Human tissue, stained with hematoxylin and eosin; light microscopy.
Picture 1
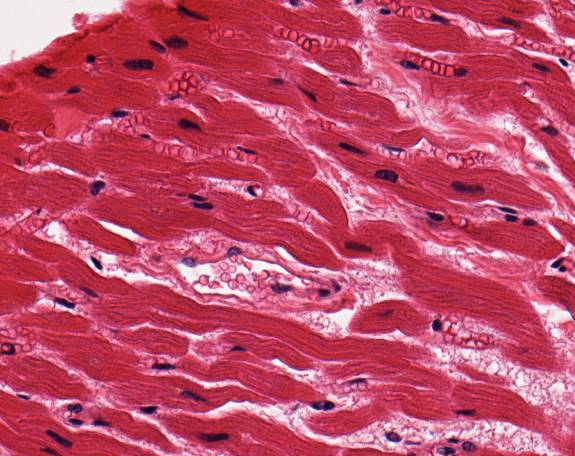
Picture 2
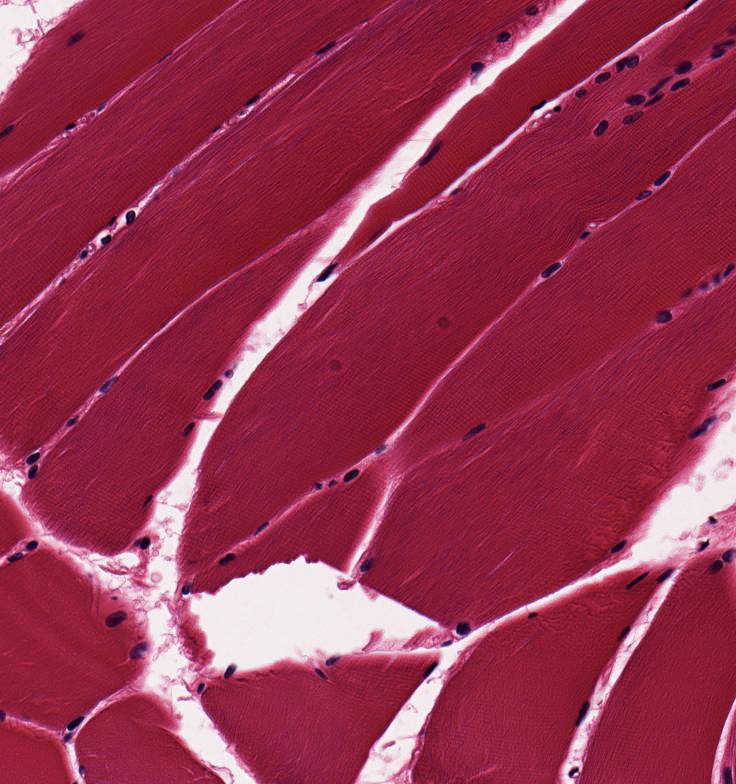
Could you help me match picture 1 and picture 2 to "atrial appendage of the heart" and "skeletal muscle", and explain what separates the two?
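Picture 1: atrial appendage of the heart. Picture 2: skeletal muscle. Picture 1: fibres branch and join neighbours, not separate straight cylinders.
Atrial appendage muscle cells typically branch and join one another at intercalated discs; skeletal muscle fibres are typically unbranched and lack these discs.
Many small capillaries filled with red blood cells in the narrow spaces between fibres throughout; no fat cells. Picture 2: cytoplasm fairly uniform deep pink-red; fine cross-striations faintly visible. Nuclei small, dark, elongated along the fibres, at fibre edges rather than centres.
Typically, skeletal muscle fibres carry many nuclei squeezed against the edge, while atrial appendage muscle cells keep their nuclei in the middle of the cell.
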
